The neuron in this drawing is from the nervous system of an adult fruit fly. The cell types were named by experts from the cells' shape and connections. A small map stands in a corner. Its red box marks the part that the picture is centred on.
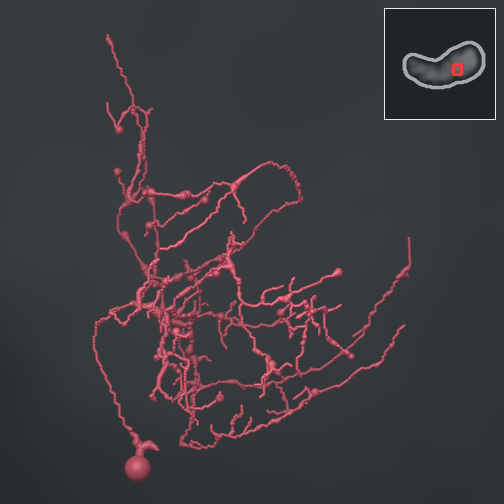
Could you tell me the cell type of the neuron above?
CB1208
